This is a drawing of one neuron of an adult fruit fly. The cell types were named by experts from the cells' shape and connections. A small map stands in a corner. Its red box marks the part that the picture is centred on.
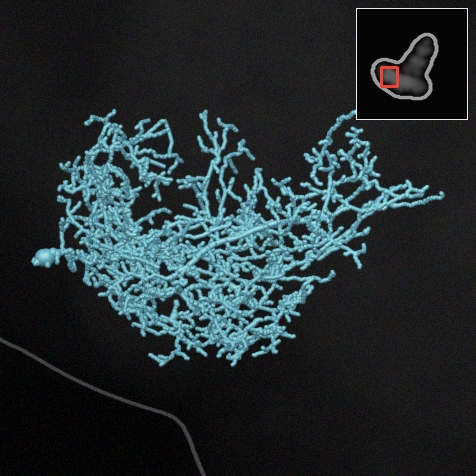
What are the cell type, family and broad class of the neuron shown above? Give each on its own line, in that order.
AVLP169
hemilineage VLPl2_medial
central-brain intrinsic neuron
